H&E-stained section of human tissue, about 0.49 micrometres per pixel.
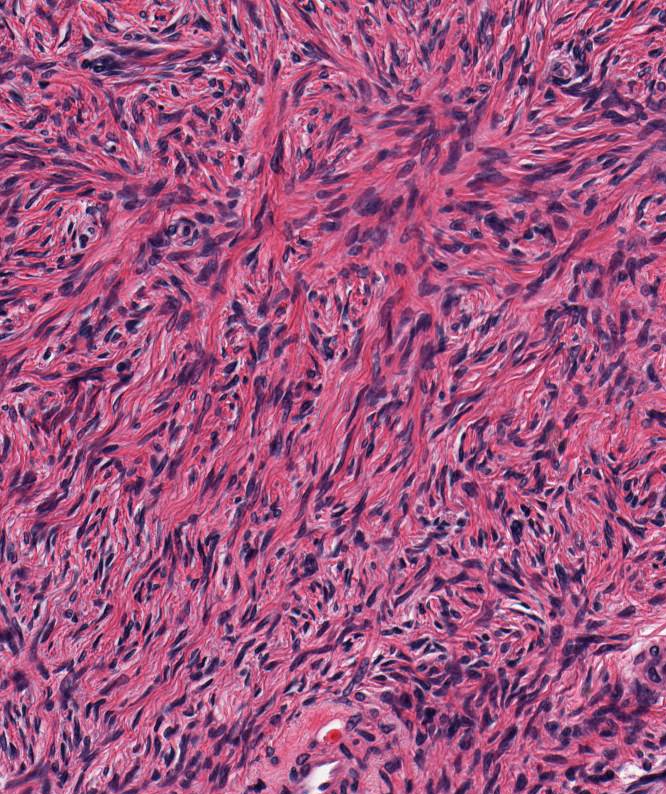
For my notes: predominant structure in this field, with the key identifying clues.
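What is shown is ovarian cortex. Decisive is the packing: spindle cells fill it entirely, in short fascicles intersecting at varied angles.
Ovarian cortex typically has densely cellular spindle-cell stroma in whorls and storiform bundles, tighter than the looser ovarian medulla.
Nuclei are elongated, dark, often wavy and tapered; pink collagen runs between cells, and no epithelium or gland appears.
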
